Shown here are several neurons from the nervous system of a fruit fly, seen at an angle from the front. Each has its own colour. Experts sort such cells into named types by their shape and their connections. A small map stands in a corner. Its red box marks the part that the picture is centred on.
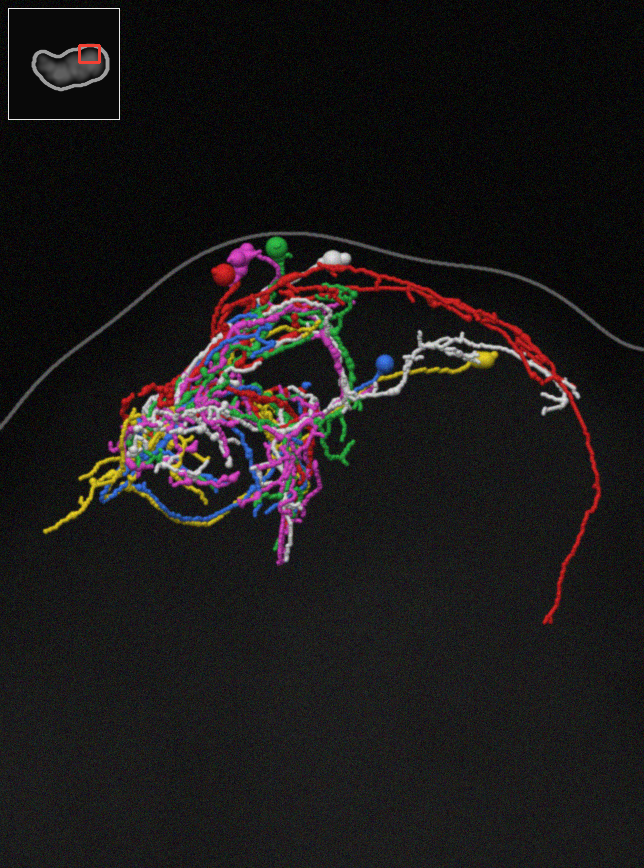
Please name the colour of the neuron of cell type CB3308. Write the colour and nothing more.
blue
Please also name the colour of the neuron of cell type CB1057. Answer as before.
green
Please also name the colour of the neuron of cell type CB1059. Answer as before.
red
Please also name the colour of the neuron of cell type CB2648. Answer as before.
white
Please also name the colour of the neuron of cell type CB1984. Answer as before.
magenta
